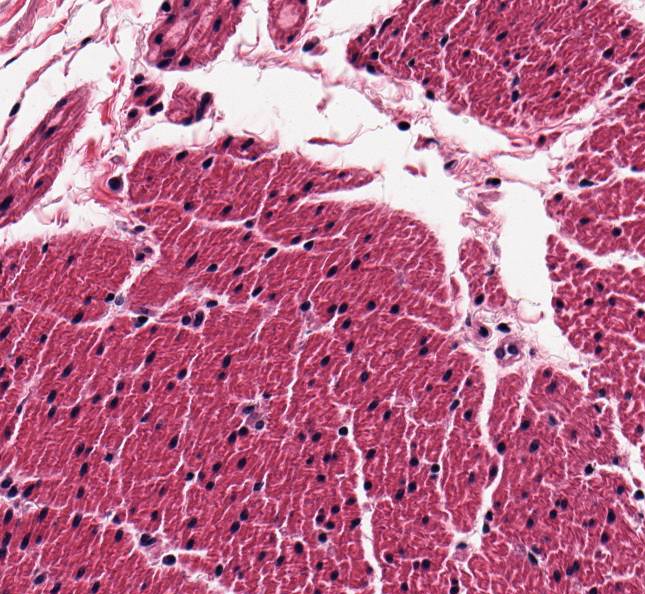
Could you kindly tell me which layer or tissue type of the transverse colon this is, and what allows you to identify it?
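Smooth muscle: dense pink tissue across most of the field, with looser tissue and open white spaces along the top. Nuclei small, dark, oval, scattered fairly evenly, lying within the muscle strands rather than in rows beneath their borders.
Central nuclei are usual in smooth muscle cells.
Cytoplasm deep pink, finely fibrillar.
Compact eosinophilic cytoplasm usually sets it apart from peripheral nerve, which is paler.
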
